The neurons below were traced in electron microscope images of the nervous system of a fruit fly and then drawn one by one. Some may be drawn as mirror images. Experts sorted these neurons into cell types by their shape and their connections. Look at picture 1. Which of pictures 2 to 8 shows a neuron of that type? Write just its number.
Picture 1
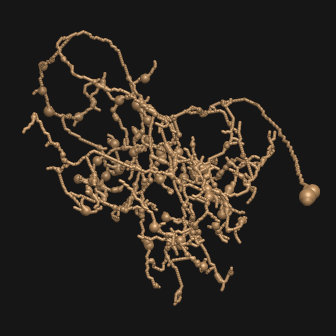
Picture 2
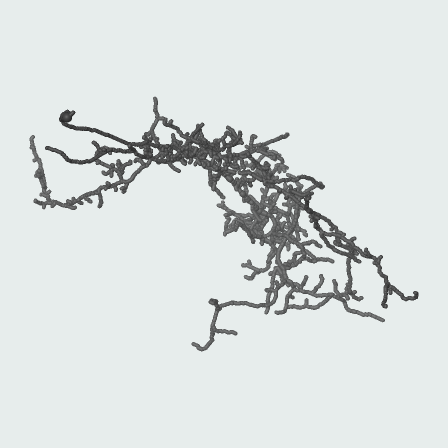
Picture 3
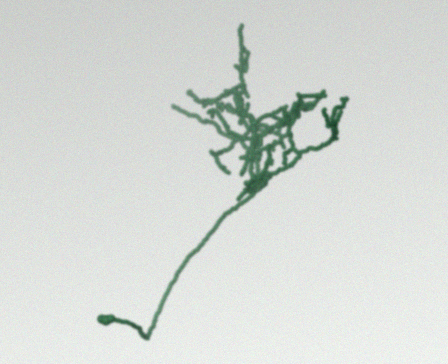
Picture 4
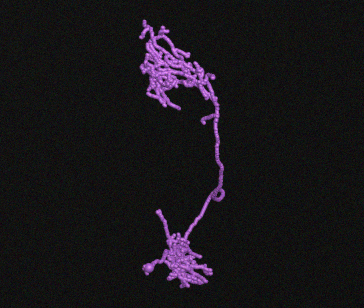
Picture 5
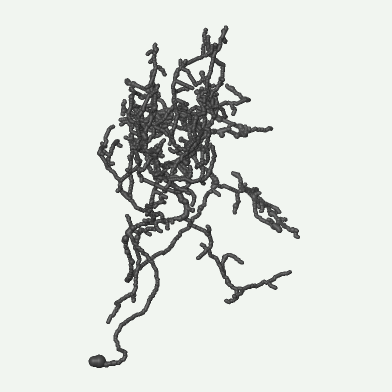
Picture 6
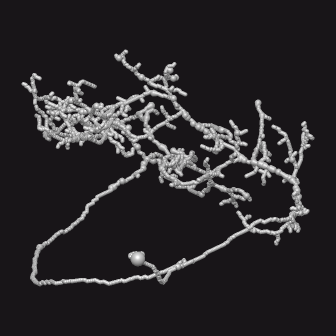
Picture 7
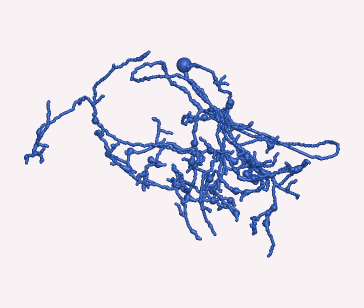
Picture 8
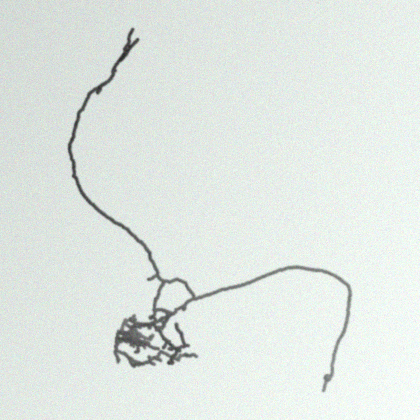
7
